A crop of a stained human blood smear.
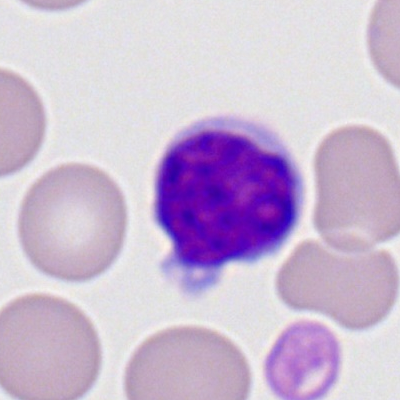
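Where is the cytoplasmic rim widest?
Along the top edge; thin, pale blue.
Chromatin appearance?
Dark purple, coarsely clumped with paler patches.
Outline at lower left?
A small pale bleb protrudes.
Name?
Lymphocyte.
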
